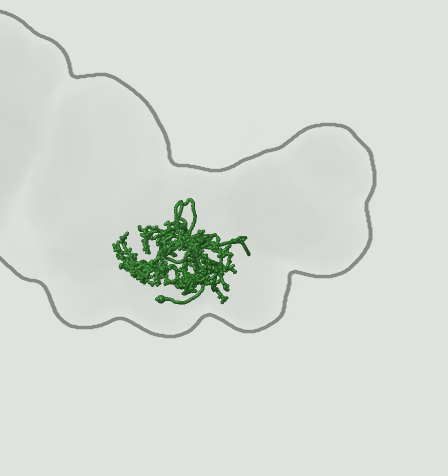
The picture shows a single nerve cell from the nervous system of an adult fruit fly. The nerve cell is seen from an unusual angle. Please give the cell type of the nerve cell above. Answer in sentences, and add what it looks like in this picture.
It is of cell type IN06B024. It is a nerve-cord intrinsic neuron. As drawn here it is wider than it is tall.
